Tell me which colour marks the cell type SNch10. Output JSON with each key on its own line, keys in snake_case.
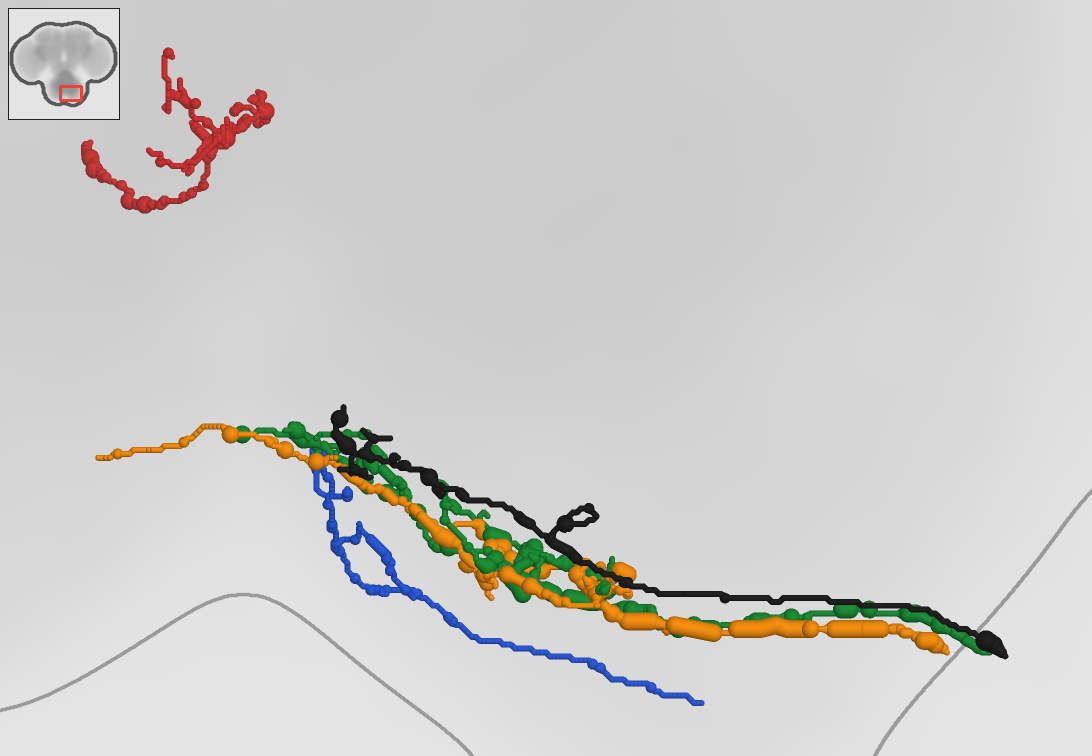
{
 "colour": "black"
}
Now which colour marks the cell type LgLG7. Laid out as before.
{
 "colour": "orange"
}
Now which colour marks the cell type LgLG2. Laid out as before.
{
 "colour": "blue"
}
